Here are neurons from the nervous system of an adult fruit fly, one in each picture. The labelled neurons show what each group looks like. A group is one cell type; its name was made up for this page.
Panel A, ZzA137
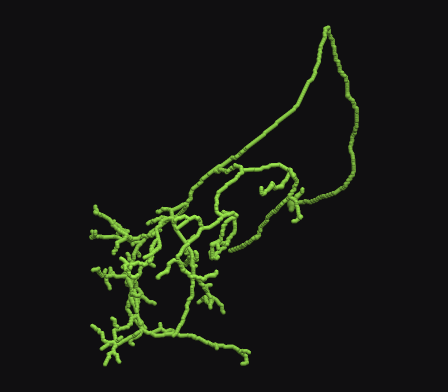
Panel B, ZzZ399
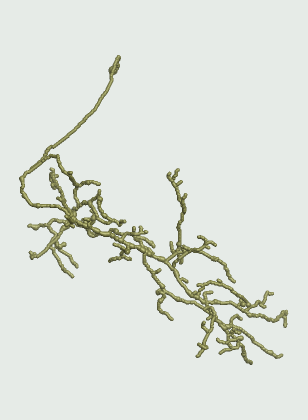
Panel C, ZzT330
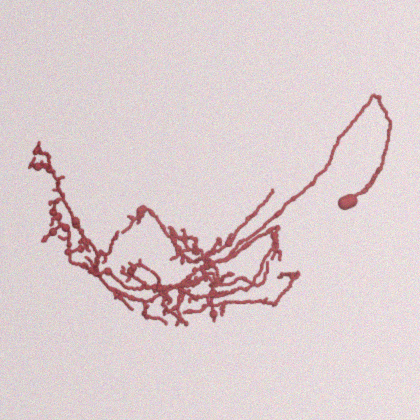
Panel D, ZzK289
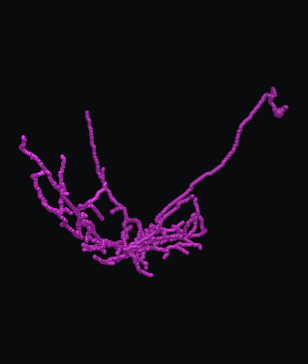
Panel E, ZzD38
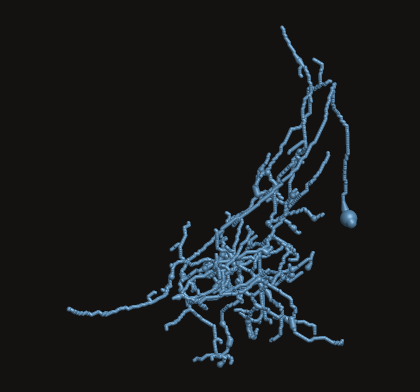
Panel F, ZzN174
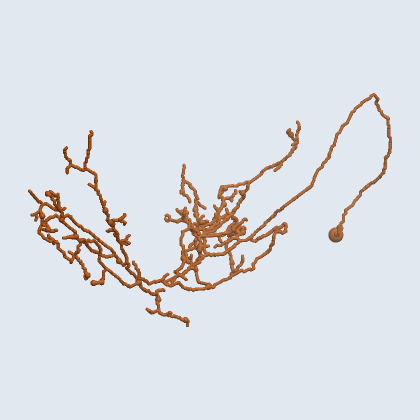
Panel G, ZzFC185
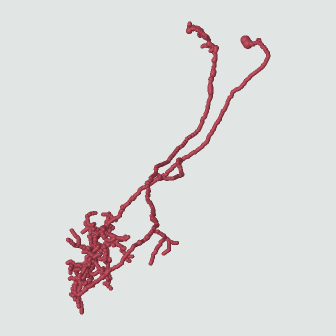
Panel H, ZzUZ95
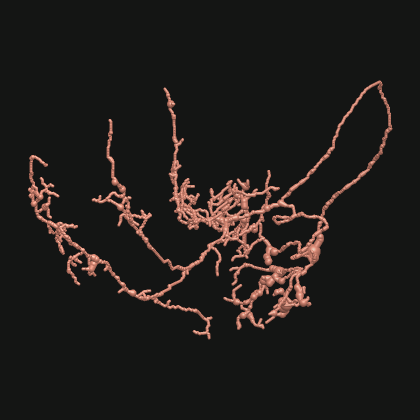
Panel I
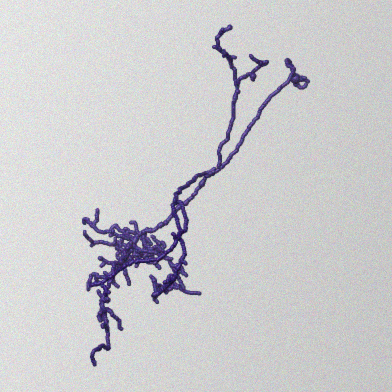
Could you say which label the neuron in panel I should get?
ZzFC185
